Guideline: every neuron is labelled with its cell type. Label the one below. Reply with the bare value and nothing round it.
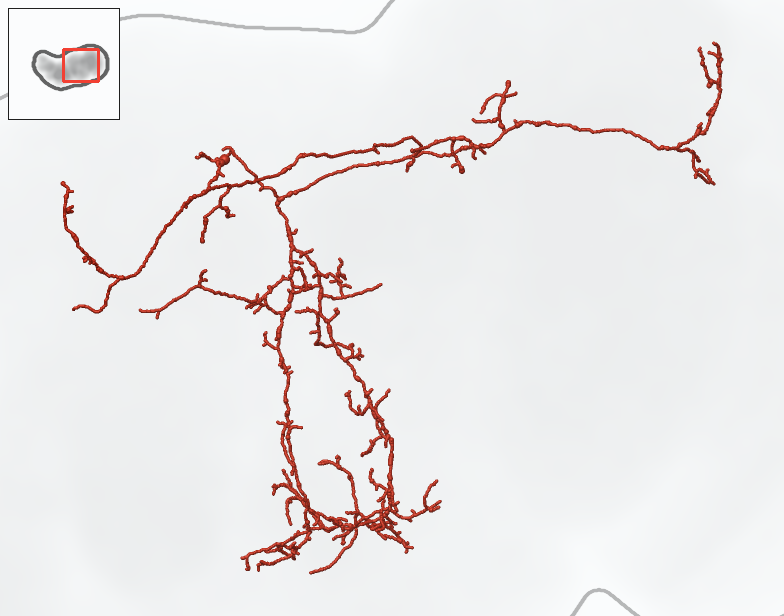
CB1072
